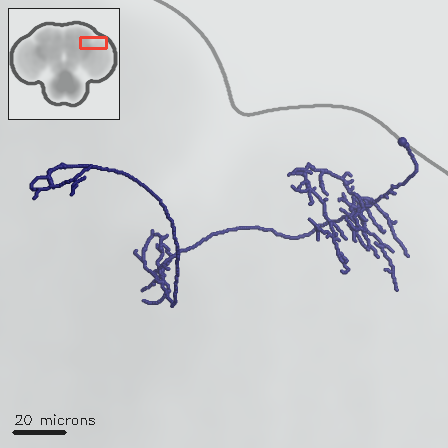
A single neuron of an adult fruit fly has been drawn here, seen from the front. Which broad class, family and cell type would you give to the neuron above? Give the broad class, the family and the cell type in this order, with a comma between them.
visual projection neuron, MeTu, MeTu4c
